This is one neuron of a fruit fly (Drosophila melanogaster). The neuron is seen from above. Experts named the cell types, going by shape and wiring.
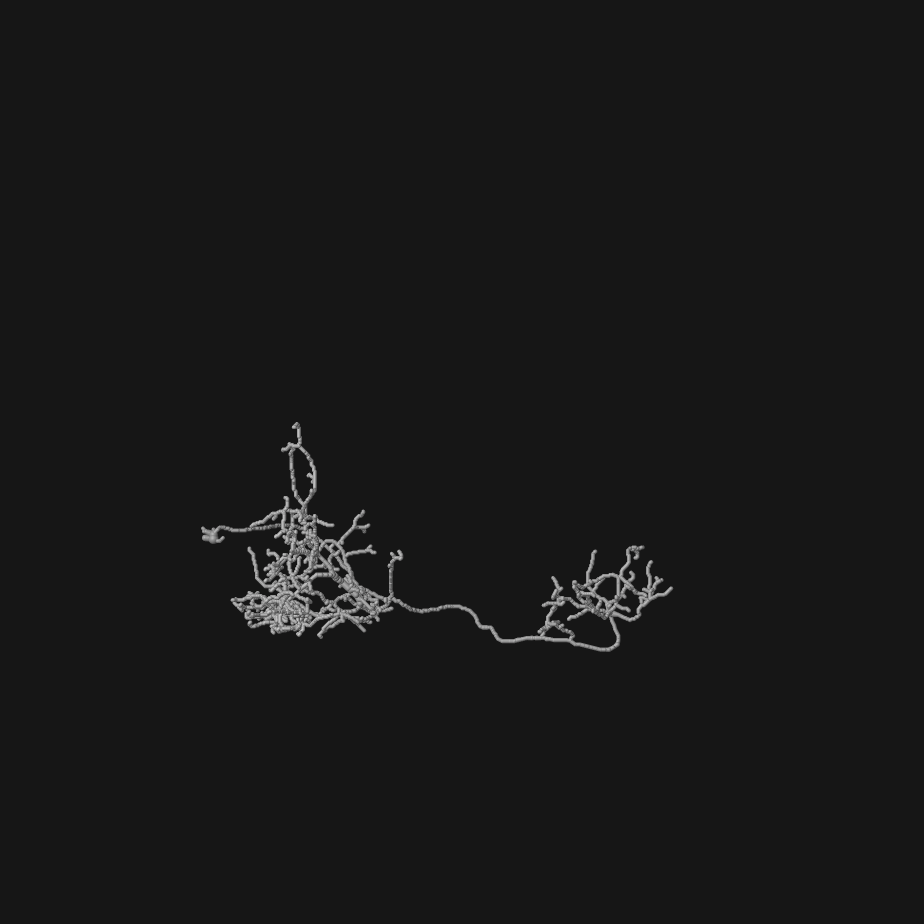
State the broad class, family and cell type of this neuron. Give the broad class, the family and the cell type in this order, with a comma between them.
central-brain intrinsic neuron, hemilineage LB7, CB0141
